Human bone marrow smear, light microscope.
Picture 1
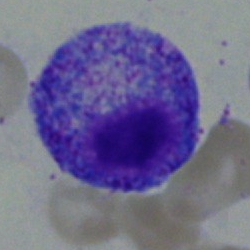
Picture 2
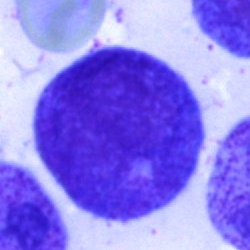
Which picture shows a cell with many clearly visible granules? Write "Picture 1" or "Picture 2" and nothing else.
Picture 1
